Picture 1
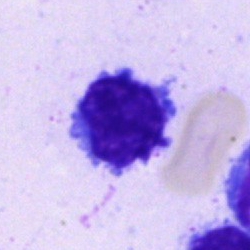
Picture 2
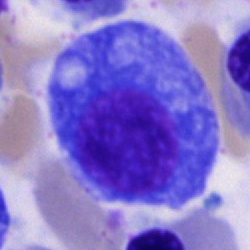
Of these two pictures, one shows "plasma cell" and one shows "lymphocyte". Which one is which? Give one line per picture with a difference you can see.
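Picture 1 – lymphocyte. The cytoplasm is scant, showing only as a thin blue fringe at the margin.
Picture 2 – plasma cell. The cytoplasm is abundant and deep blue.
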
